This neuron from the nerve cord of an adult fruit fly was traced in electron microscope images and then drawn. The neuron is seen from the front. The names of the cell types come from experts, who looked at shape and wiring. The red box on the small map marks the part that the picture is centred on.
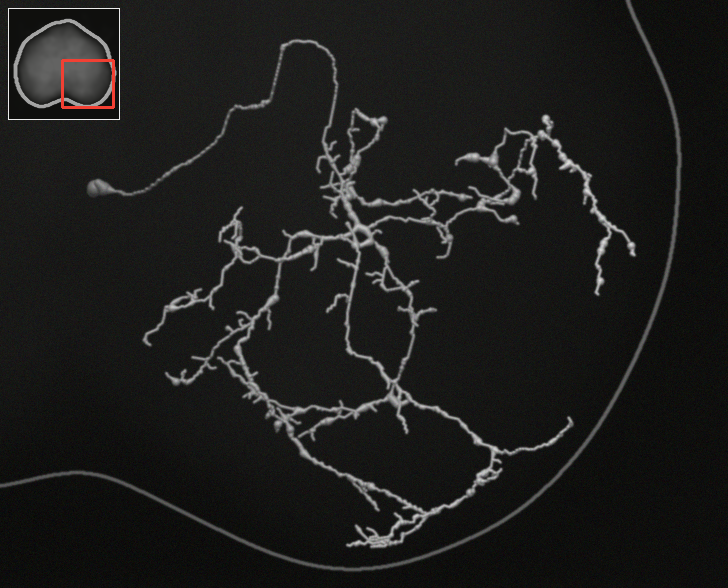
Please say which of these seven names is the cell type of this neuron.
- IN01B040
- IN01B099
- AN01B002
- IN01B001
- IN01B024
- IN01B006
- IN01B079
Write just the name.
IN01B024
